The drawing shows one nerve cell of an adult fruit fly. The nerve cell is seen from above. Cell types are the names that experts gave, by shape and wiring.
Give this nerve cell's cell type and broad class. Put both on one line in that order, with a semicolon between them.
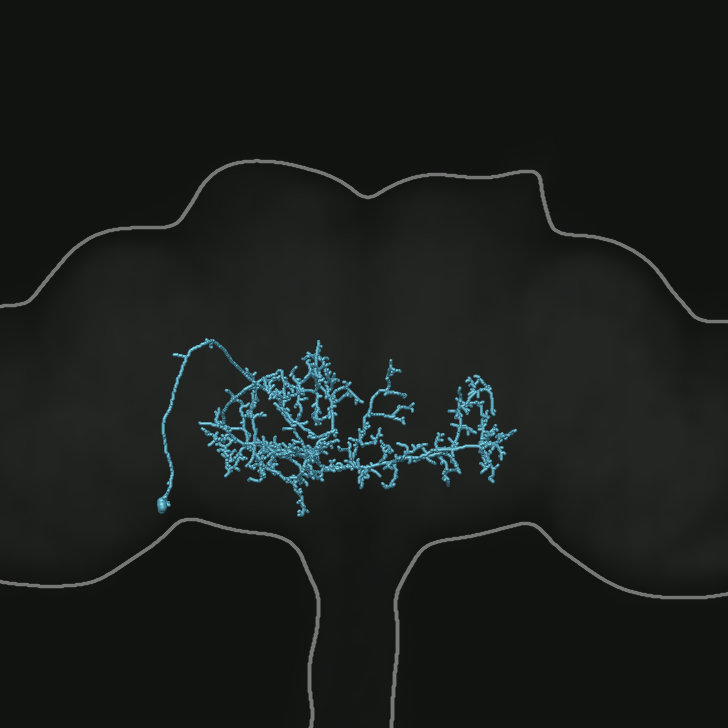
GNG553; central-brain intrinsic neuron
